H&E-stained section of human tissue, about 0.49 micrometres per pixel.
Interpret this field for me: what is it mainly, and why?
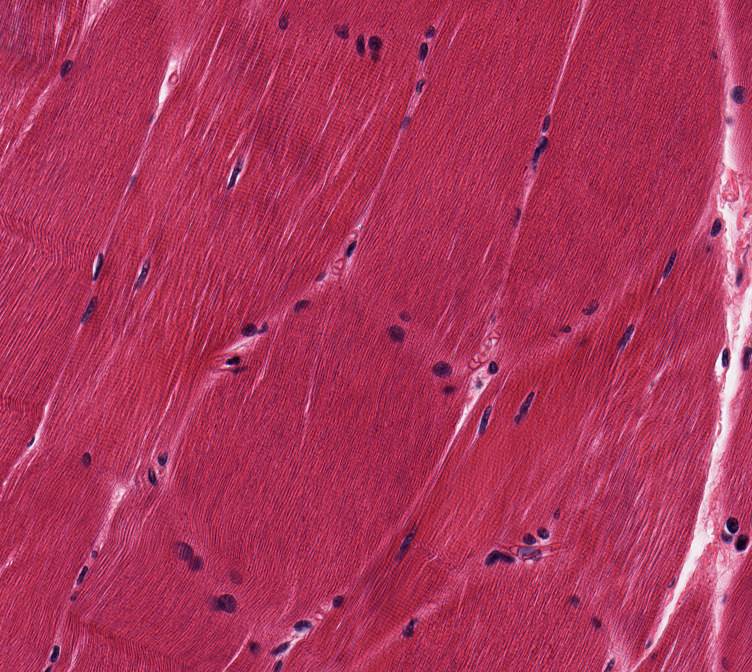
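Skeletal muscle is the main tissue. Look at the nuclei: dark purple and elongated, they sit at the fibre edges along the thin clefts, not in the centres.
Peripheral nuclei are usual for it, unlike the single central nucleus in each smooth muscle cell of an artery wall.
The fibres are a deep, even pink-red, running as separate, unbranched bands.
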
